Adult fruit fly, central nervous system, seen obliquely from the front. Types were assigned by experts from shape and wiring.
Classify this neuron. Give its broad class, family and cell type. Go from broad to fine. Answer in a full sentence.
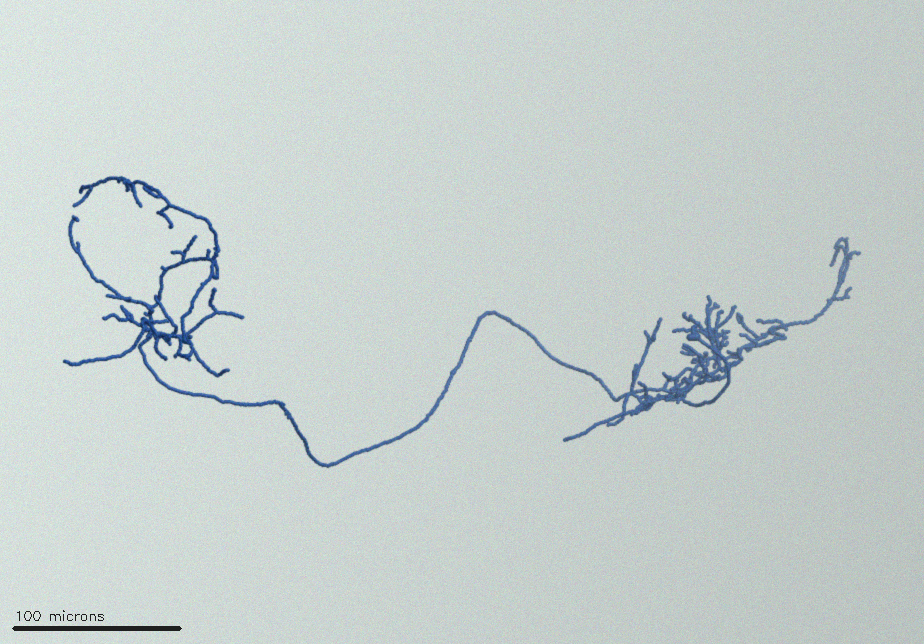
An ascending neuron of hemilineage 19B, type AN19B049.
